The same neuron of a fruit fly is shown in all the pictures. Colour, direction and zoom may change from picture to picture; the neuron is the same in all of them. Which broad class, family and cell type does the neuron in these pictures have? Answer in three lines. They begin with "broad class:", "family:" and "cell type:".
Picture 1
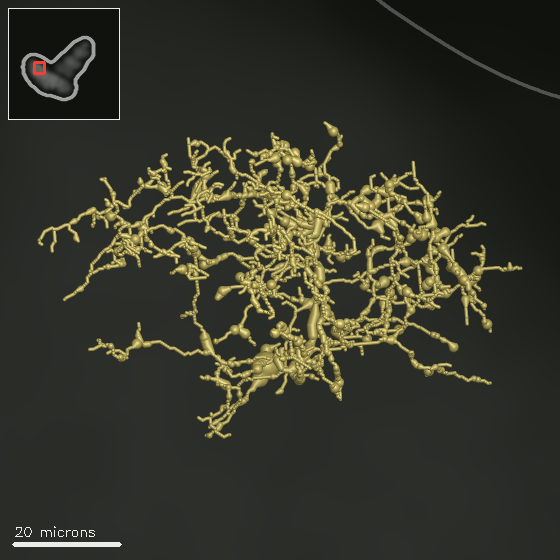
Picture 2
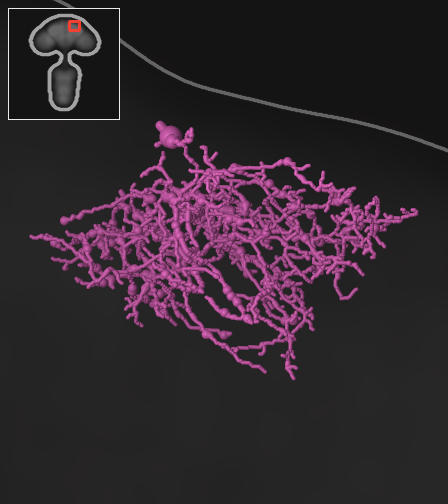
broad class: central-brain intrinsic neuron
family: hemilineage LHd1
cell type: SLP149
